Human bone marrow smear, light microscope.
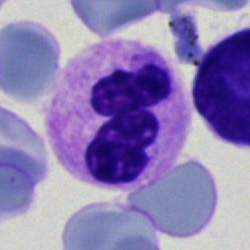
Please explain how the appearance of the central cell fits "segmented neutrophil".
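Several features of this cell go with a segmented neutrophil.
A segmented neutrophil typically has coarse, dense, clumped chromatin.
Here the chromatin is dark purple and coarsely clumped, in keeping with that.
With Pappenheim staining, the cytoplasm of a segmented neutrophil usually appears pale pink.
The cytoplasm in this cell is abundant and pale pinkish-lilac, which agrees. It is filled with fine lilac granules, and the cell outline is round and smooth.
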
